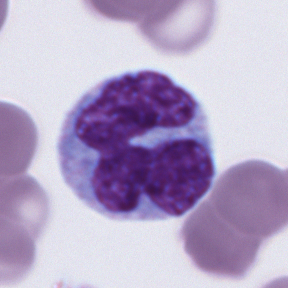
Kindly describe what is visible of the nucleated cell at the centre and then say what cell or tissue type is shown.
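Round and smooth in outline, the cell has a nucleus folded into broad lobes joined by thick connections rather than thin threads. A pale cleft runs into the nucleus from the right side. No coarse or brightly coloured granules are seen in the cytoplasm. It is a monocyte.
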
